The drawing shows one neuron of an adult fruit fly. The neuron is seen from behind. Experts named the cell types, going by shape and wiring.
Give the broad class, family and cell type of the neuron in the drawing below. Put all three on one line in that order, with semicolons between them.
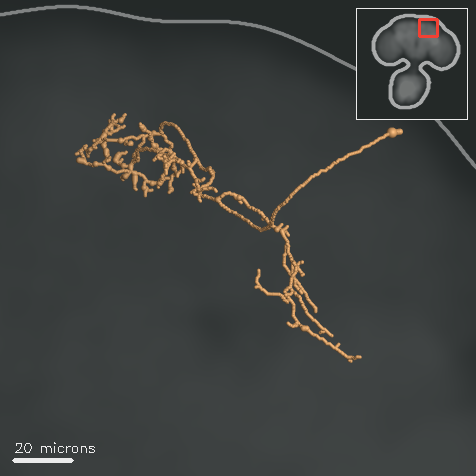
central-brain intrinsic neuron; hemilineage SLPad1_posterior; CB1171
